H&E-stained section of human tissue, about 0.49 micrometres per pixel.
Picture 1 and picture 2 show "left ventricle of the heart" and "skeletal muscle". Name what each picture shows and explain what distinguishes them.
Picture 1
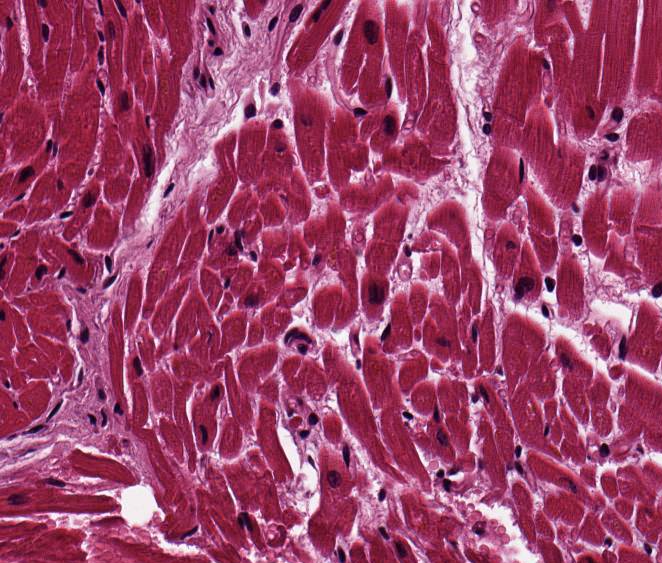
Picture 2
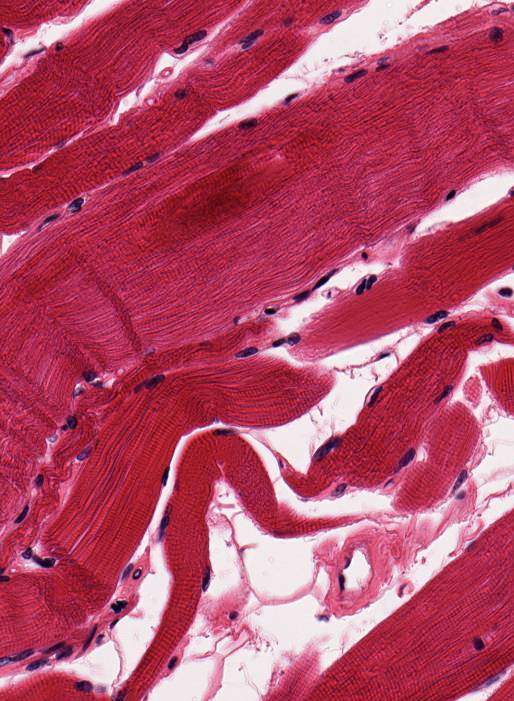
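First, assignment: picture 1 is the left ventricle of the heart, and picture 2 is skeletal muscle. Second, fibre arrangement: picture 1 consists almost entirely of muscle fibres in bundles cut in different planes, some lengthwise and many obliquely, with many fibres branching and joining their neighbours, while in picture 2 several fibres in the lower centre are wavy and kinked rather than straight. Third, striations: fine transverse cross-striations run along the fibres of picture 2, clearest at the lower left and centre. Fourth, nuclei: in picture 2 they are dark, flattened and elongated, and lie at the fibre edges.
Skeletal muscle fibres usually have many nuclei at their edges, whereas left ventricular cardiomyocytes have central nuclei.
Fifth, spaces between fibres: narrow white clefts separate many fibres in picture 1, consistent with shrinkage during processing, while picture 2 has sparse, pale, loose connective tissue with few scattered nuclei. Last, absences: picture 1 contains no epithelium, glands or fat cells.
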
